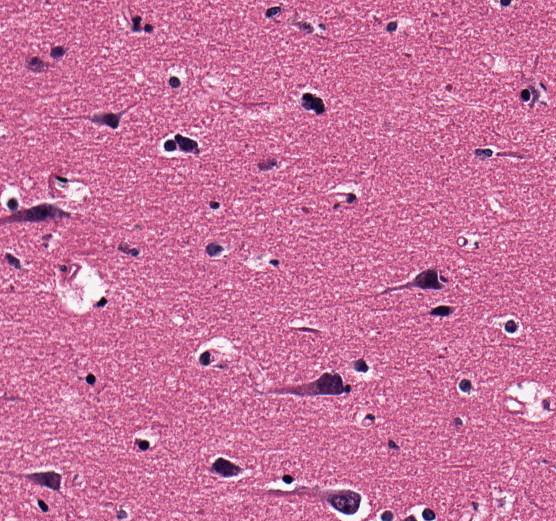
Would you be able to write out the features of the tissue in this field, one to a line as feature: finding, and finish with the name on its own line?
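Background: fine-grained pink fibrillary neuropil
Arrangement: cells scattered singly, never grouped into units
Nuclei: many small, round and dark, with little visible cytoplasm, spread evenly
Halos: clear, unstained, around many small nuclei and neurons
Absent: epithelium, glands, fat cells
Name: cerebral cortex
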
